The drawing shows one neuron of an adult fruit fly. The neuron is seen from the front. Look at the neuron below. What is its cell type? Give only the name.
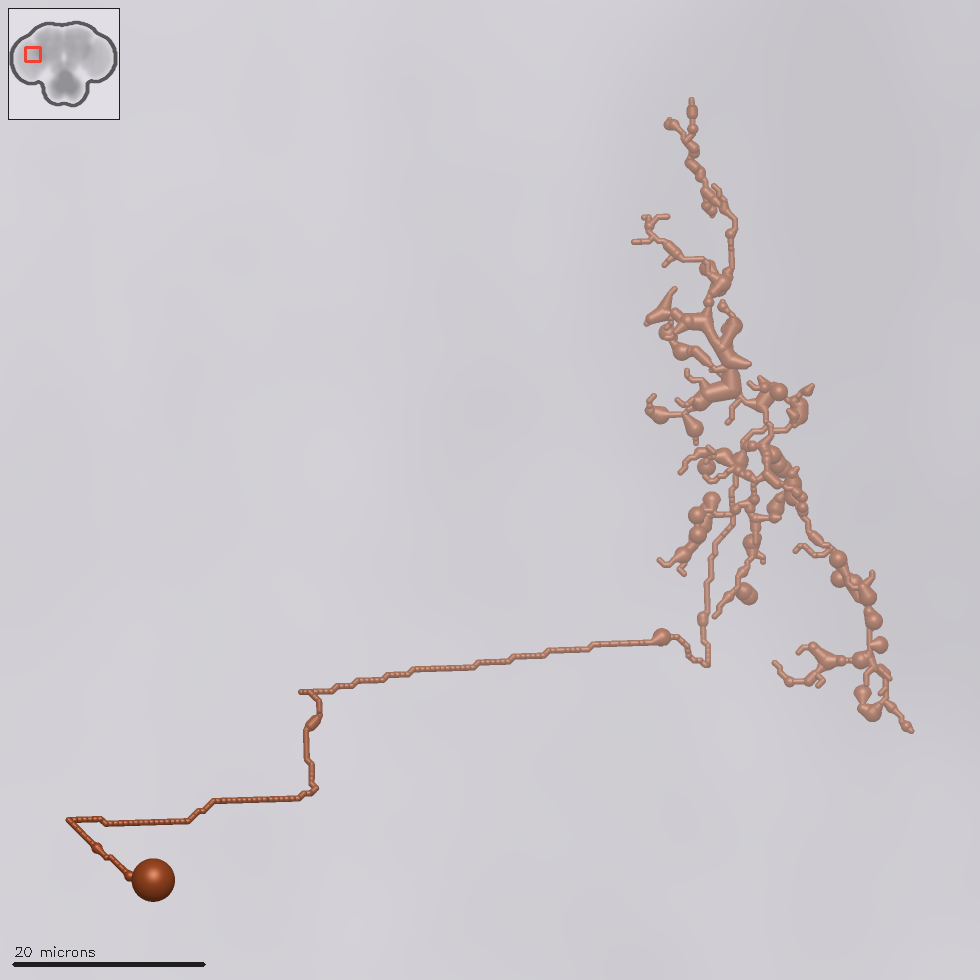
LPi34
